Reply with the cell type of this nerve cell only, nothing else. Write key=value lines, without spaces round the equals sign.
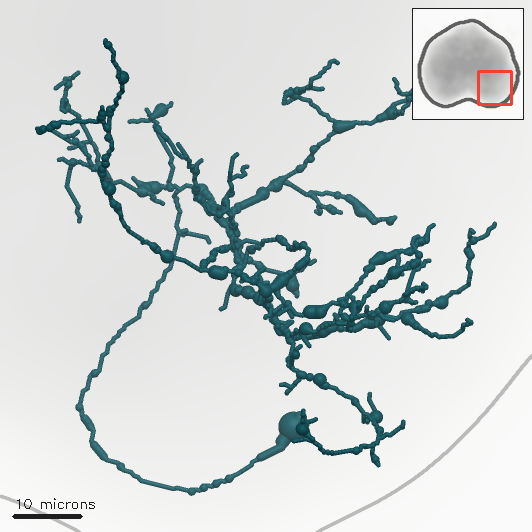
cell_type=IN20A.22A078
